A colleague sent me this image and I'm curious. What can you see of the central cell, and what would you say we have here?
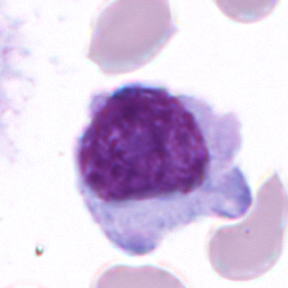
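Nucleus off-centre toward upper left; most cytoplasm below and to the right of it. No distinct nucleoli. Cytoplasm pale greyish blue, without distinct granules. Identification: plasma cell.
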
